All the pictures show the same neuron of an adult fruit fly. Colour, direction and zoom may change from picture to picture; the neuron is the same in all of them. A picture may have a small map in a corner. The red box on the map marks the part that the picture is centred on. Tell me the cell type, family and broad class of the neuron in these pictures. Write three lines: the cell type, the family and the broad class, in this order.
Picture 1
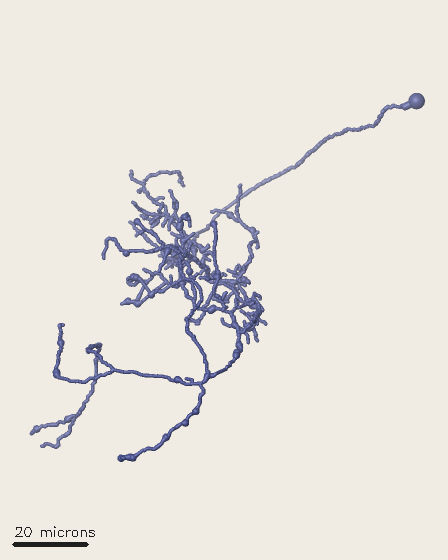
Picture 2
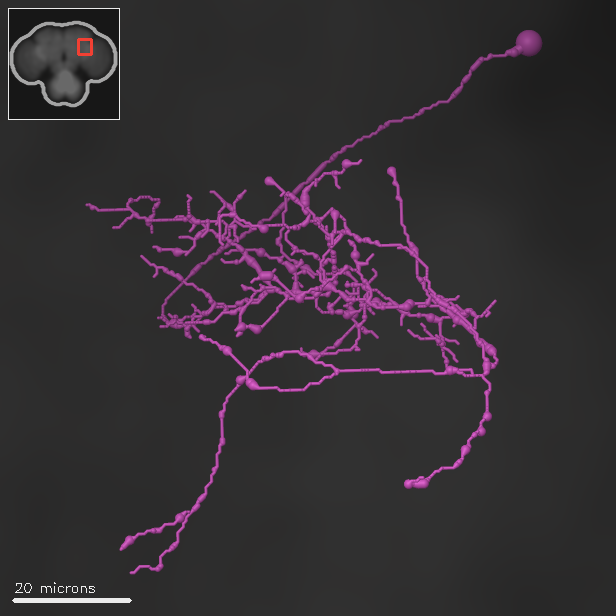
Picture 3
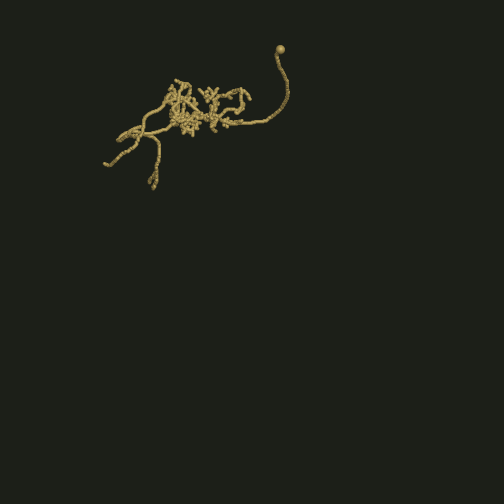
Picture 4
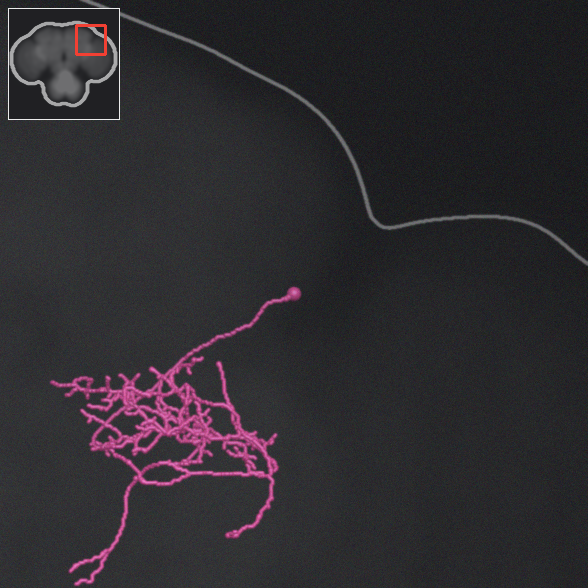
AVLP469
hemilineage VLPp&l1_anterior
central-brain intrinsic neuron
